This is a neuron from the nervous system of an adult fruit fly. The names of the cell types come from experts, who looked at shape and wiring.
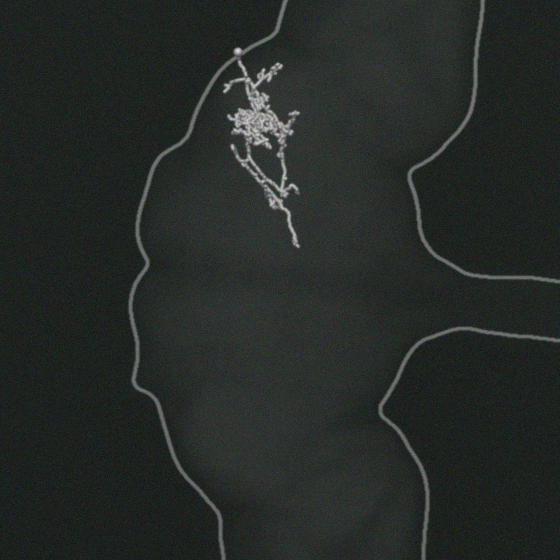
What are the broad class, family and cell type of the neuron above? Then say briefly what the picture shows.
It is a central-brain intrinsic neuron. Its family is hemilineage VLPl2_medial. The cell type is AVLP168. It lies in the brain. The cell body is at the top of the picture.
